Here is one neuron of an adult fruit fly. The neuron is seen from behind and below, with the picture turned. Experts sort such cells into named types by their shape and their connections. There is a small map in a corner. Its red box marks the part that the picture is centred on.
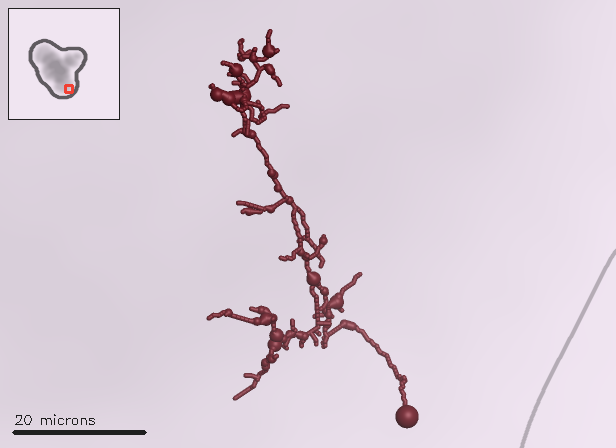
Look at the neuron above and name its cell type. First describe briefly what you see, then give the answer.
From top to bottom in the picture it spans about 60 microns. Dozens of branch ends can be seen. This is an optic-lobe intrinsic neuron. It is of cell type Mi2.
